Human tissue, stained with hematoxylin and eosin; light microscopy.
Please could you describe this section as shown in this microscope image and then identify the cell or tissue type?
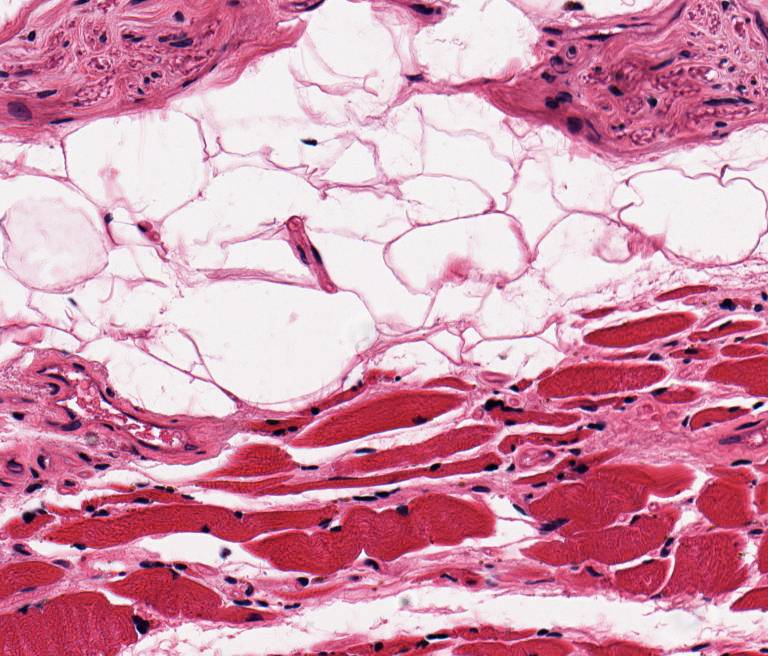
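Fat cells: large empty polygonal spaces bounded by thin pink membranes. One small thin-walled vessel runs obliquely among them, left of centre. Muscle fibres stain a deeper red than the pale pink connective tissue between them. Fibre nuclei dark, elongated, at the edges of the fibres. Tissue: skeletal muscle.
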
